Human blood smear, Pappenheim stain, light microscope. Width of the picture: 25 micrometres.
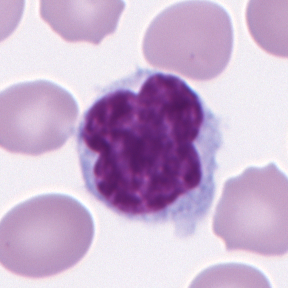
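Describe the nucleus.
It is about 12 micrometres across and fills about 70% of the cell's area, with dark purple, coarsely clumped chromatin.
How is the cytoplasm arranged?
As a narrow pale blue rim around the nucleus, widest at the lower right of the cell.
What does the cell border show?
It is faintly ragged, with small wispy projections.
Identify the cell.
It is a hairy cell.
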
